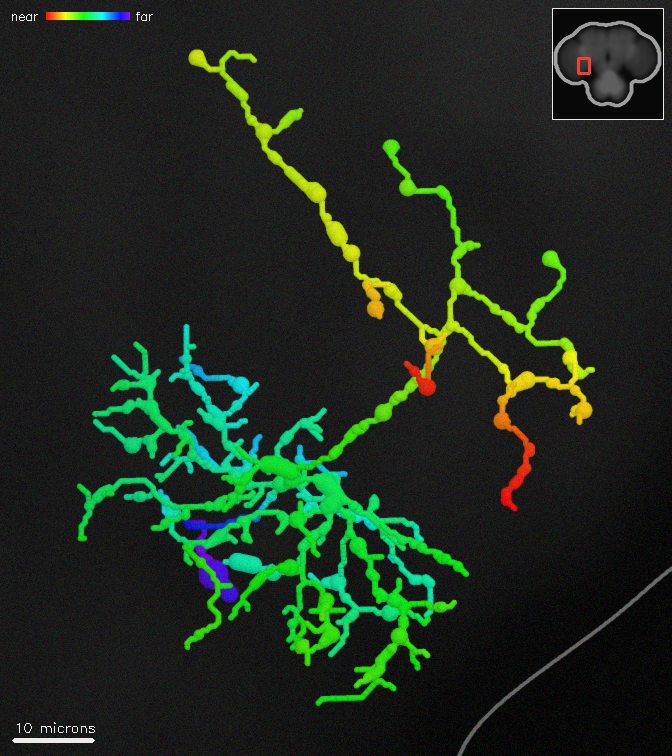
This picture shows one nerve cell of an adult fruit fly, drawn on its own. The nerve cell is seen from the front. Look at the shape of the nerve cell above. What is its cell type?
Tlp11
